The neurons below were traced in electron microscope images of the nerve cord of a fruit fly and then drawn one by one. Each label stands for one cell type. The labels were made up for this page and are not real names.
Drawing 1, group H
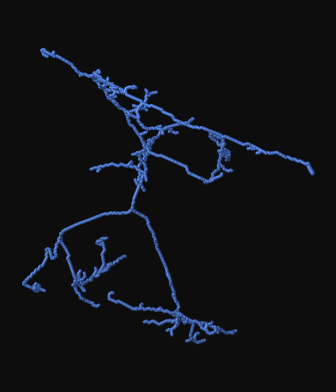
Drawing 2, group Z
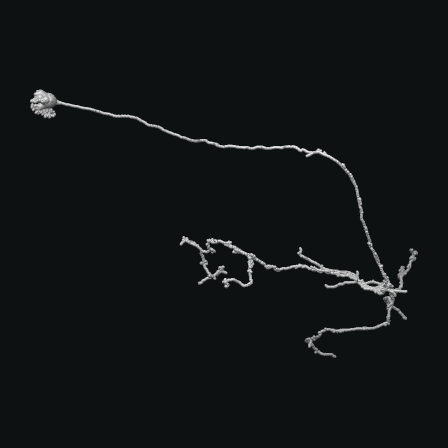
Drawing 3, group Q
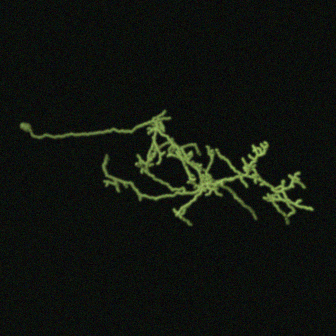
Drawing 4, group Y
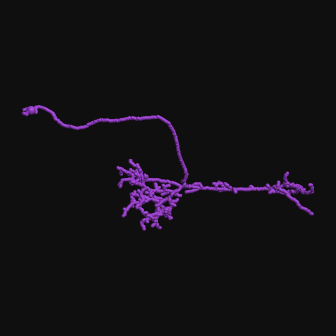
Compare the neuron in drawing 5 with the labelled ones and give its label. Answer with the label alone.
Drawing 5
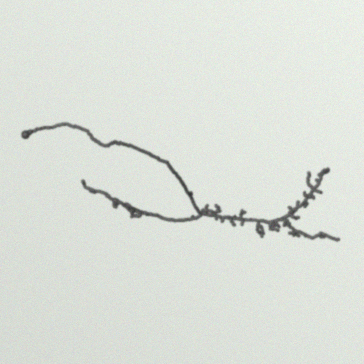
group Q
